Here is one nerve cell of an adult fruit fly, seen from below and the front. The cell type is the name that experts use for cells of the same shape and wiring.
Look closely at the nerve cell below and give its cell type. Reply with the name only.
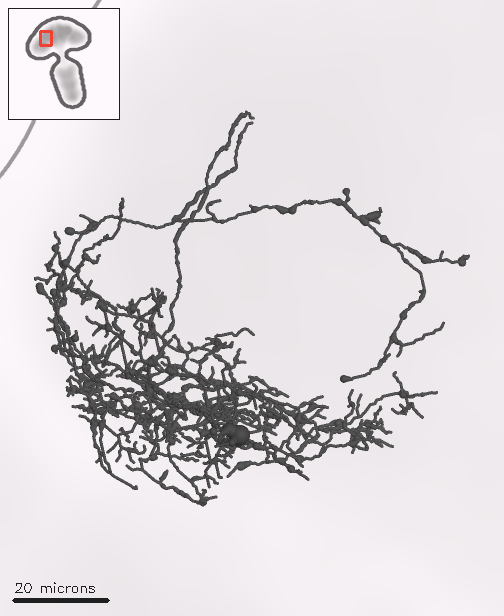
PVLP073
